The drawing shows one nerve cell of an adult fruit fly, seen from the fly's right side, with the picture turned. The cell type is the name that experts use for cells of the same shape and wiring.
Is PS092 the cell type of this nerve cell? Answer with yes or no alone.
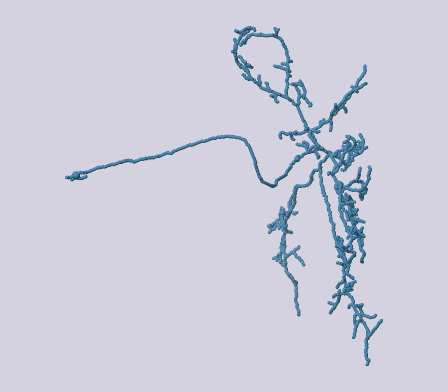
yes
